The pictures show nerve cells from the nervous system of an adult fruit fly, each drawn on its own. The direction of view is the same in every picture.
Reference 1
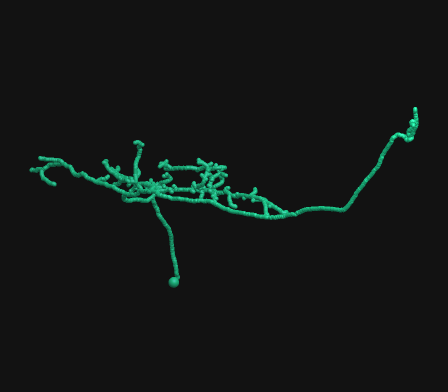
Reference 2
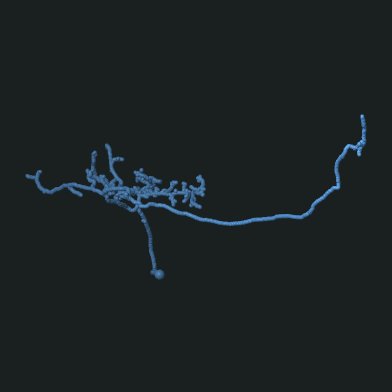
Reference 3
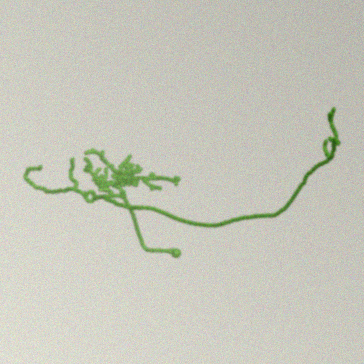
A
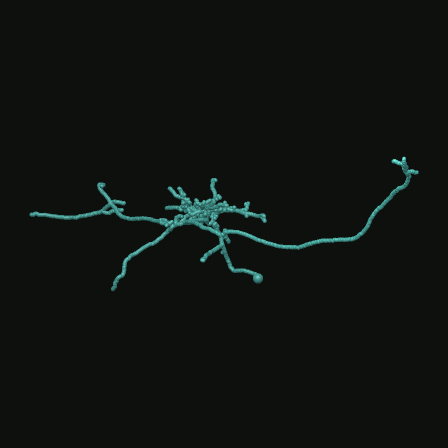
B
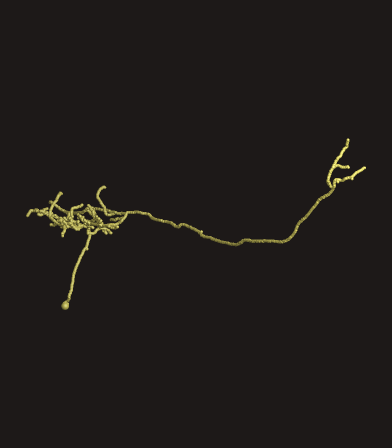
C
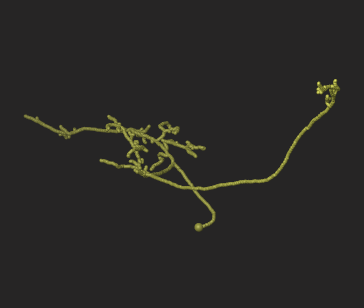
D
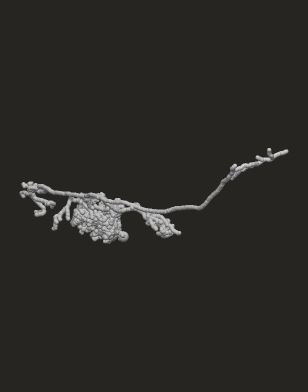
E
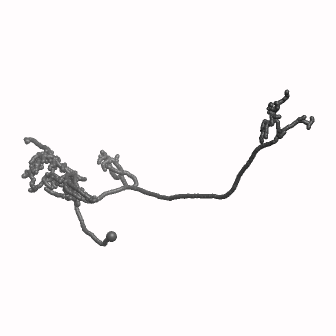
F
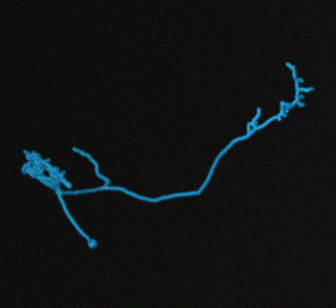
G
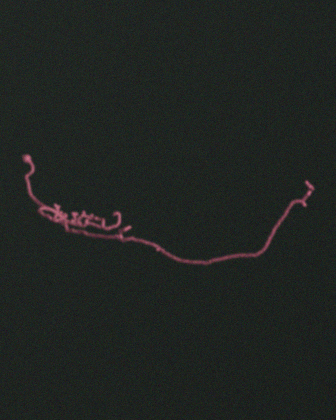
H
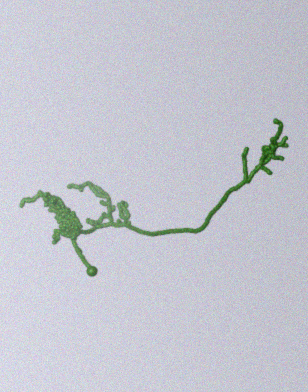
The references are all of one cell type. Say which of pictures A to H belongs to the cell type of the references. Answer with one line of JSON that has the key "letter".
{"letter": "B"}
